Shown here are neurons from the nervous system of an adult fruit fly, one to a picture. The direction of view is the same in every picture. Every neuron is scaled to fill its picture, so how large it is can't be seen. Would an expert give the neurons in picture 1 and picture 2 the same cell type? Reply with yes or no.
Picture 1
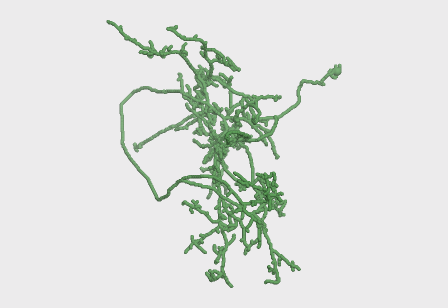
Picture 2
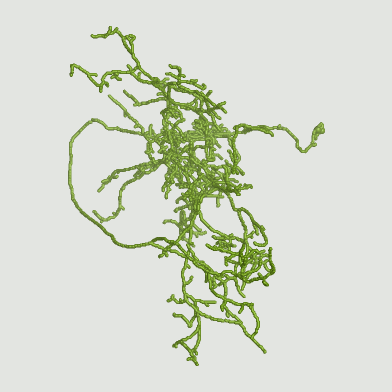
yes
